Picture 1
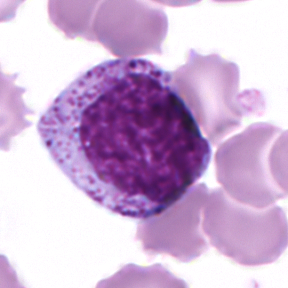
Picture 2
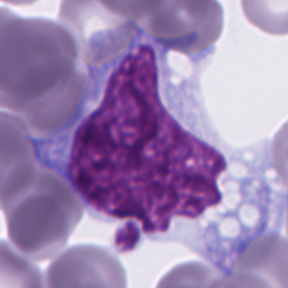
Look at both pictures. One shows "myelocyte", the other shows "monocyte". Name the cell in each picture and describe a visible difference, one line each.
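The cell in picture 1 is a myelocyte. Many small dark purple granules are scattered through the cytoplasm.
The cell in picture 2 is a monocyte. No distinct granules are seen in the cytoplasm.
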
